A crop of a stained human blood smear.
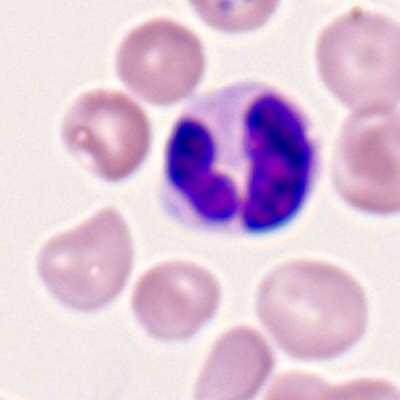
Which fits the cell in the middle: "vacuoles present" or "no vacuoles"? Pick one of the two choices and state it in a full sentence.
Vacuoles cannot be seen anywhere in its cytoplasm.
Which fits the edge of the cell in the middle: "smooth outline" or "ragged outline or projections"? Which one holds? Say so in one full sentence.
The outline of this cell is free of projections and smooth.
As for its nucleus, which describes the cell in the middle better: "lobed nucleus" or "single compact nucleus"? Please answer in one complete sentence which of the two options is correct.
This cell has a nucleus made up of distinct lobes.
